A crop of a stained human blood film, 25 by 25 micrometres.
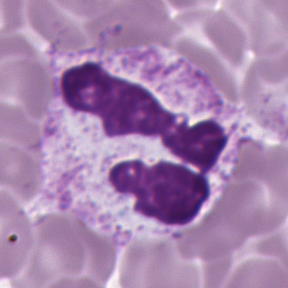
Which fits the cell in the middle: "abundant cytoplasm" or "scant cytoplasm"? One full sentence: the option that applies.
There is abundant cytoplasm around the nucleus of this cell.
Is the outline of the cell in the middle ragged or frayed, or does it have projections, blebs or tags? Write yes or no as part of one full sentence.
Yes, it is a rough outline that this cell has.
